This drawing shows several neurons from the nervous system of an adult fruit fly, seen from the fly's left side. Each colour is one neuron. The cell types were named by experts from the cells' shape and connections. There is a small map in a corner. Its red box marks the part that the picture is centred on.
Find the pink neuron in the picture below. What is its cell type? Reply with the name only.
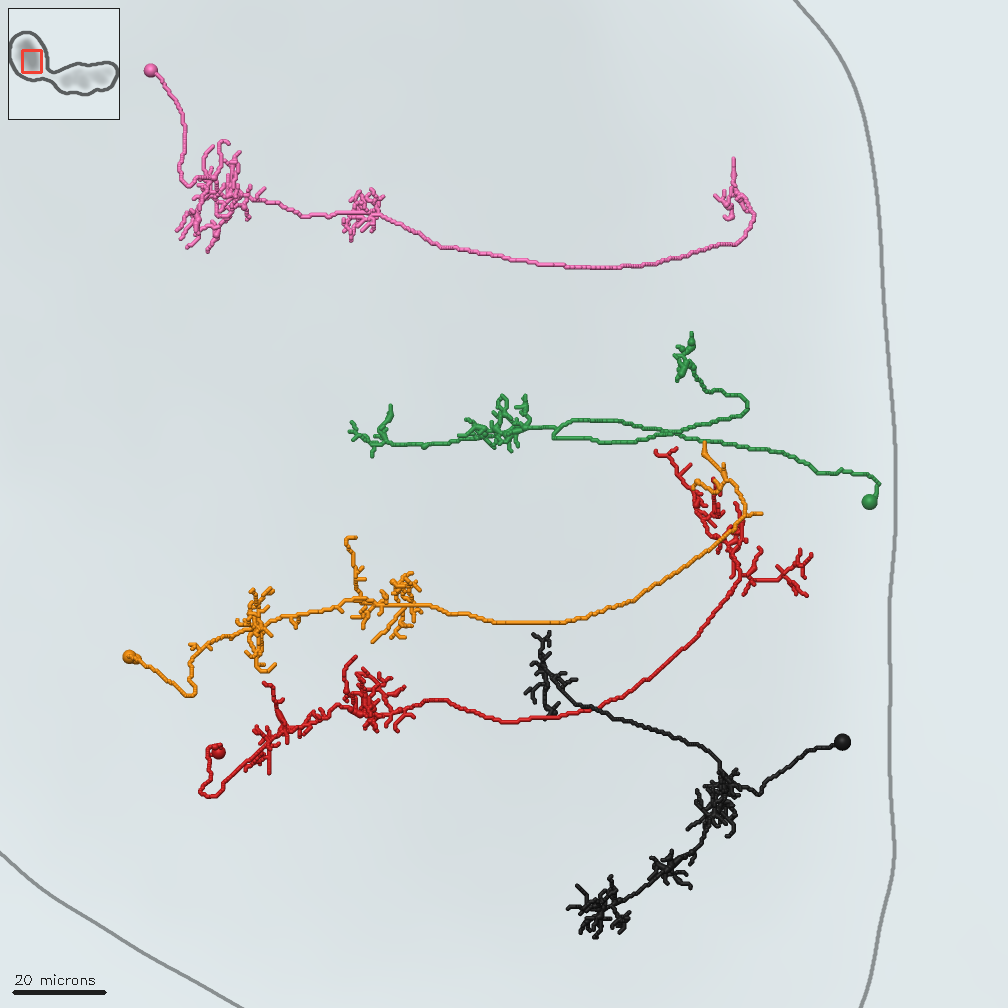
Tm6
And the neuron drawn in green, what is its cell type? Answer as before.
T2a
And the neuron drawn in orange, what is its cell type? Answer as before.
TmY18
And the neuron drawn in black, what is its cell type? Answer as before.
T2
